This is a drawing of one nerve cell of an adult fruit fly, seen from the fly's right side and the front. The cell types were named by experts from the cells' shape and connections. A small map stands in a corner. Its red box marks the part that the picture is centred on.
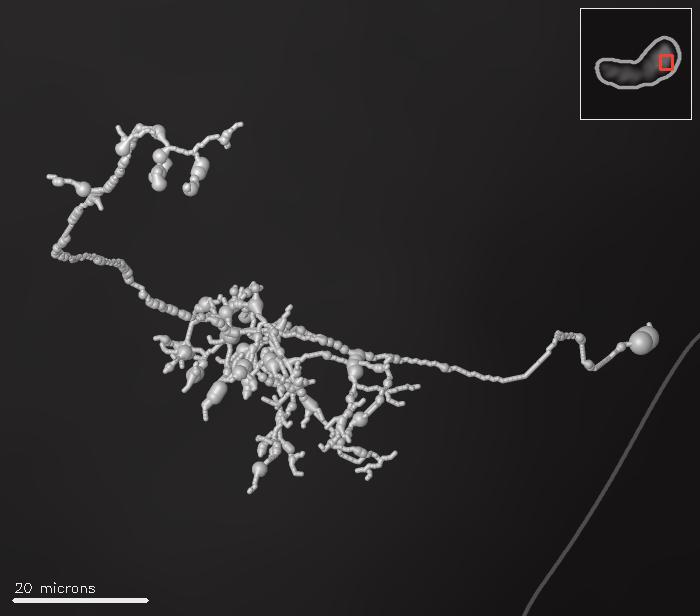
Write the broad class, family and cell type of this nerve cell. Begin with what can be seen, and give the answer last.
Its cell body lies on the right of the picture. By the scale bar it is about 90 microns wide in this view. The picture shows dozens of branch ends. This is an optic-lobe intrinsic neuron. The family is Tm. Its cell type is Tm38.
